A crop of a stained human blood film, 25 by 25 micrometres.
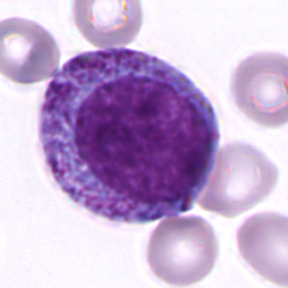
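Promyelocyte. Notice how the nucleus sits off-centre toward the right, leaving a wide rim of cytoplasm that is broadest on the left. That cytoplasm is crowded with many purple granules, and between them it looks pale bluish.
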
